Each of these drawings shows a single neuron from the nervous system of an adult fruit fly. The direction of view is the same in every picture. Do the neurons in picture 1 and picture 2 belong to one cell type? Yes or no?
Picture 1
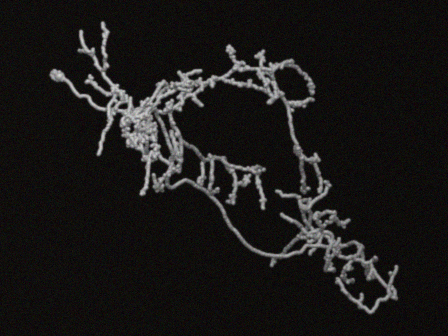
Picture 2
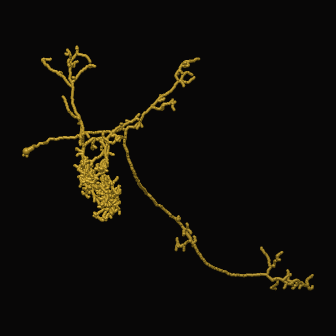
no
